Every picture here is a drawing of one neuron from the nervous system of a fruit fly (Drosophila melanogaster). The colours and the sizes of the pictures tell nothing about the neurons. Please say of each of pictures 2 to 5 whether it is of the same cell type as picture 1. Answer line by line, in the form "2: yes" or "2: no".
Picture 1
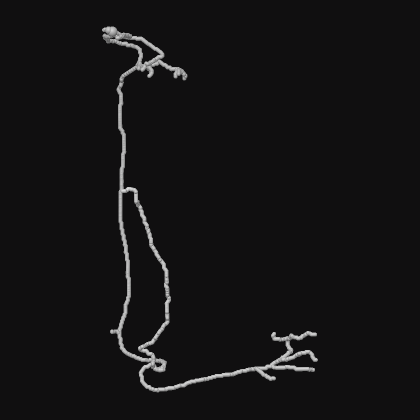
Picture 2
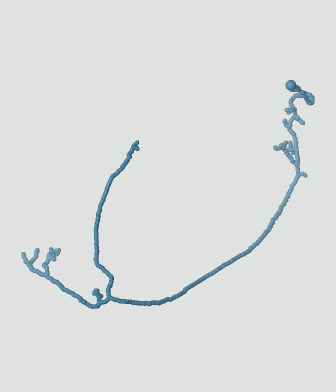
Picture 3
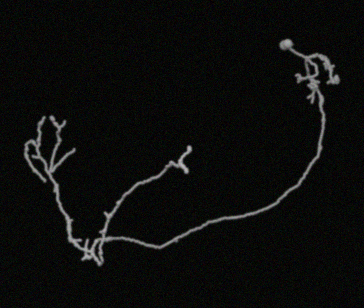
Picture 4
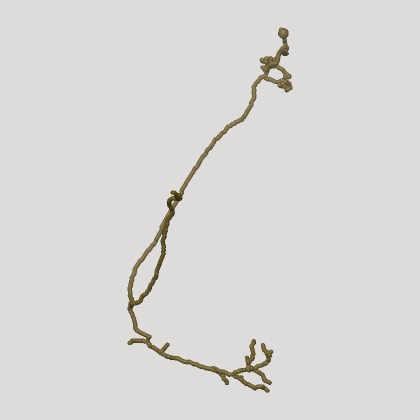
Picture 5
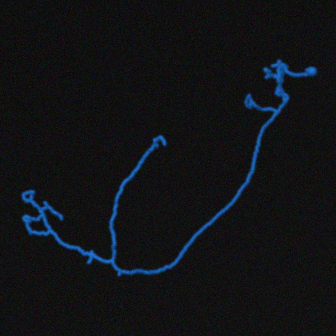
2: yes
3: yes
4: yes
5: yes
